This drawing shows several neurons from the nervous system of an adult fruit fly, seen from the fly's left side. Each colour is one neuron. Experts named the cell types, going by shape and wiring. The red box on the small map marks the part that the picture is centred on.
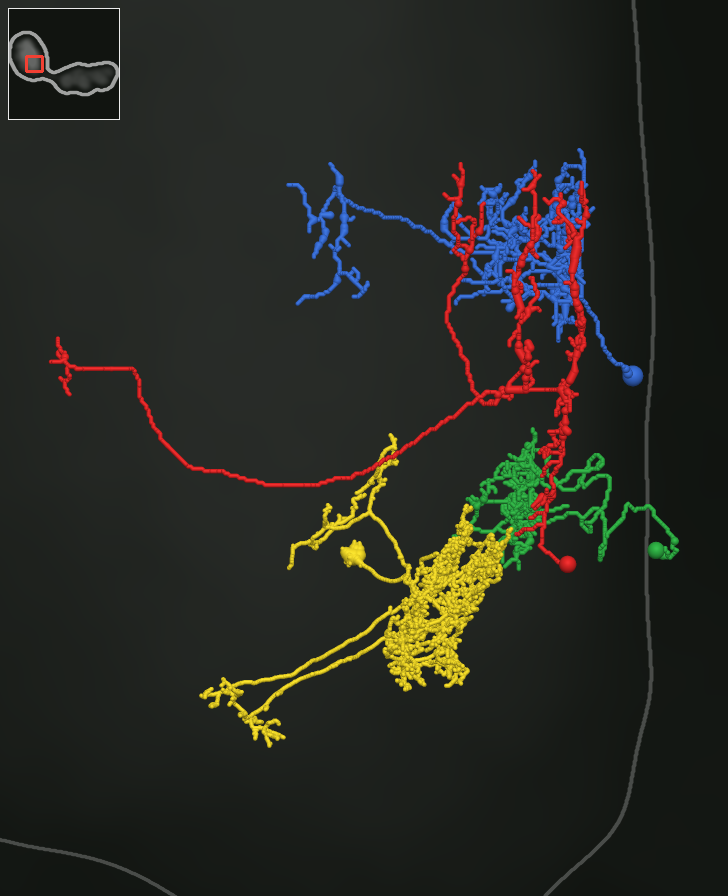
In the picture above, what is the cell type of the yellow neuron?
Y11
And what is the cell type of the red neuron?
Y12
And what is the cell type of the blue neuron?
Tlp12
